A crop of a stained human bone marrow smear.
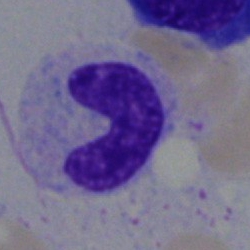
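Band neutrophil, the central cell in a stained bone marrow smear. The outline is roughly round. Its nucleus is kidney-shaped, with a deep indentation opening to the left, and shows no visible nucleoli. Fine, faint lilac granules are scattered through the cytoplasm.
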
